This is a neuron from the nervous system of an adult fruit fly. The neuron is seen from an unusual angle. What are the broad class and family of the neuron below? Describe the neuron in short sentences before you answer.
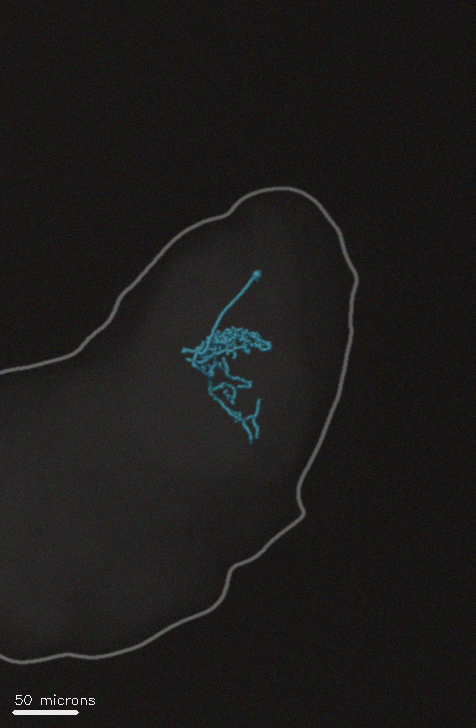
The cell body is in the middle of the picture. By the scale bar it is about 140 microns tall in this view. It is a central-brain intrinsic neuron. The family is hemilineage VPNp1_medial.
